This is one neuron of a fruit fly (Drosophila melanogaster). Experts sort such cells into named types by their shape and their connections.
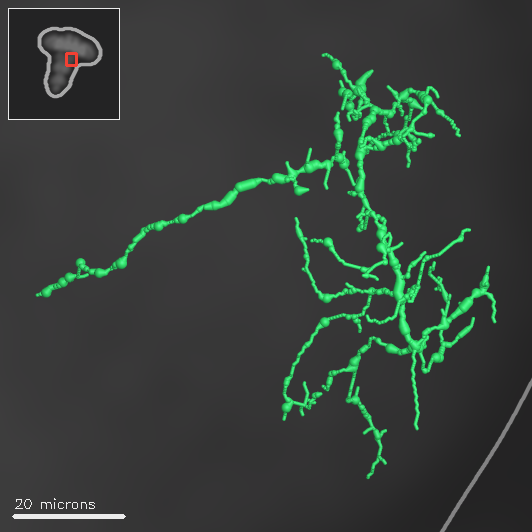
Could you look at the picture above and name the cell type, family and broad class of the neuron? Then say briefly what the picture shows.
The cell type is IN20A.22A071. The family is hemilineage 20A.22A. Its broad class is nerve-cord intrinsic neuron. The drawing shows no cell body. By the scale bar it is about 85 microns wide in this view. Dozens of branch ends can be seen.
